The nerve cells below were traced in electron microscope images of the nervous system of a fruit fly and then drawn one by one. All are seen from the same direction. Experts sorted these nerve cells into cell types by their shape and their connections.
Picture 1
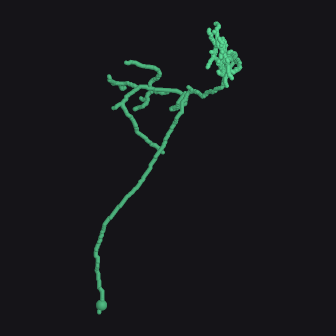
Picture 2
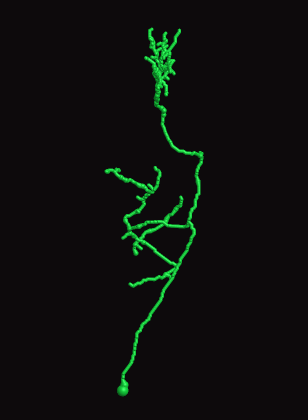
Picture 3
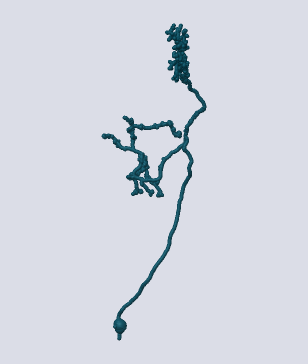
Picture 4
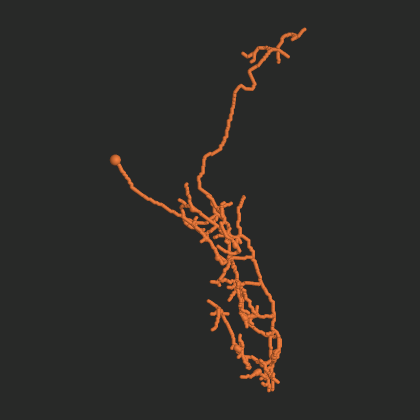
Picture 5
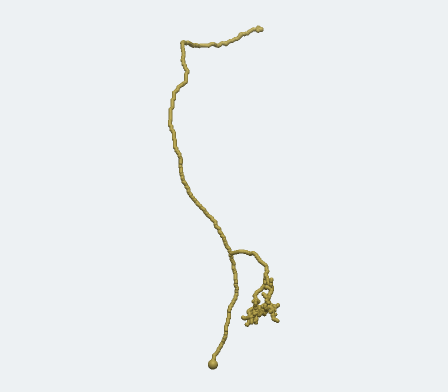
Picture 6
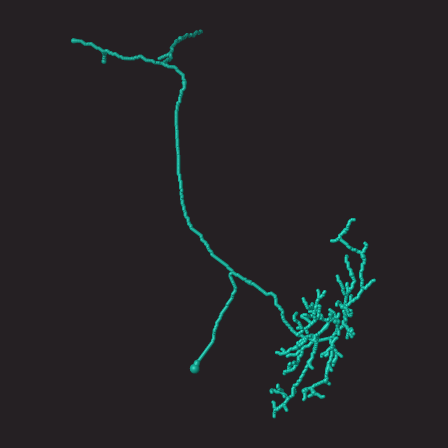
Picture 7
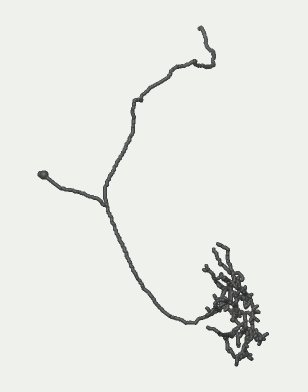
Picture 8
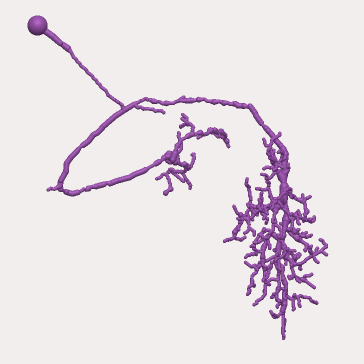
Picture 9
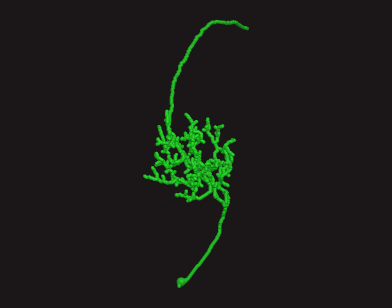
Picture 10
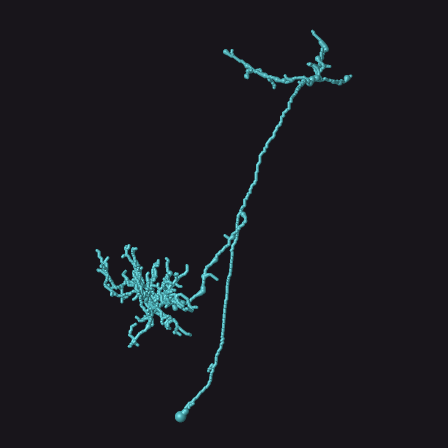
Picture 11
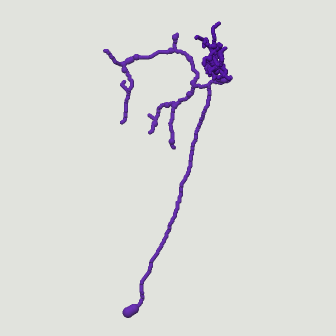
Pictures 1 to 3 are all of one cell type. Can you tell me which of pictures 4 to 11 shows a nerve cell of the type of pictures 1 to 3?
Picture 11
